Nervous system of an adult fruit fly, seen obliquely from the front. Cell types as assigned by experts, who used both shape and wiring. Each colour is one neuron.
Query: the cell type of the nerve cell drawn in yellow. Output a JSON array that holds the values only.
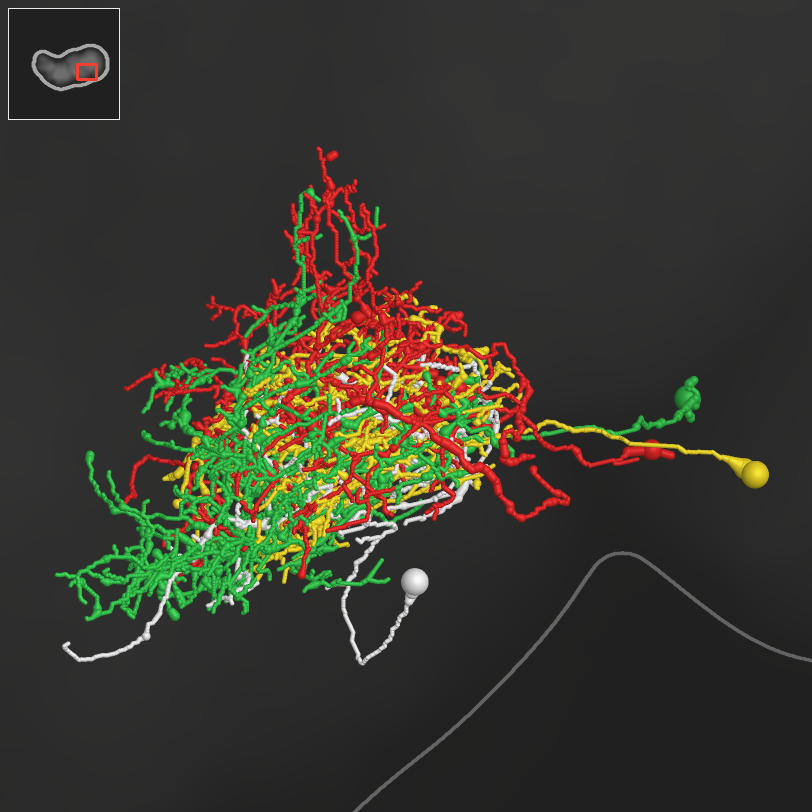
["PRW053"]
